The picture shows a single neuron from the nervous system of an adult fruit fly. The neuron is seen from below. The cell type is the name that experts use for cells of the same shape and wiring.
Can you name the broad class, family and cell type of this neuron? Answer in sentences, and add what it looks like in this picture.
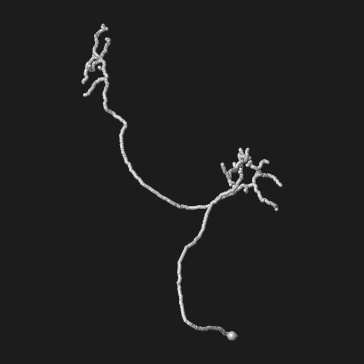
It is a central-brain intrinsic neuron. Its family is hemilineage MX7. It is of cell type GNG616. As drawn here it is taller than it is wide.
